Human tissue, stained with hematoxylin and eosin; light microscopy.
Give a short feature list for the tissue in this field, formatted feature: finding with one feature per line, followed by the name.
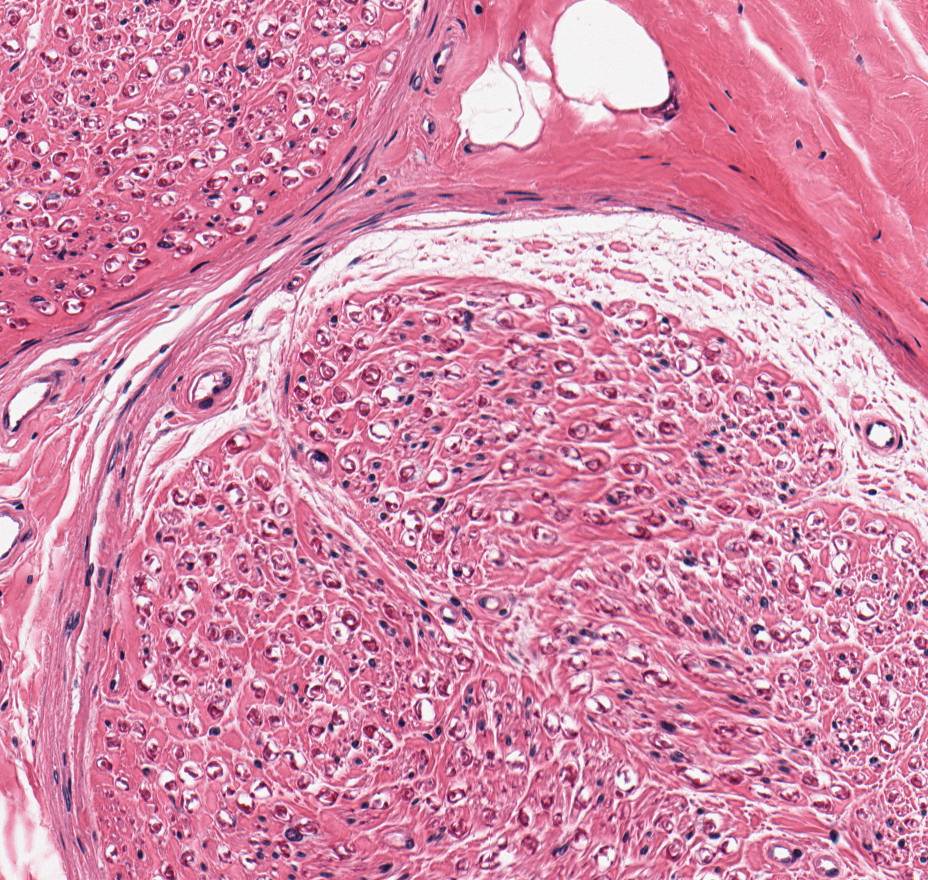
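Fascicles: cut in cross section; part of one upper left, a larger one filling centre and lower part
Fibres: many small round profiles, each a pink central dot in a clear halo
Nuclei: small, dark, elongated, scattered between fibre profiles
Perineurium: thin layer of flattened cells with elongated nuclei wrapping the large fascicle
Tissue: tibial nerve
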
